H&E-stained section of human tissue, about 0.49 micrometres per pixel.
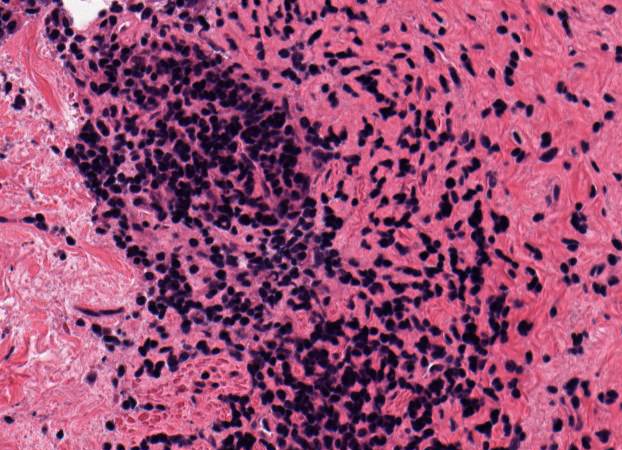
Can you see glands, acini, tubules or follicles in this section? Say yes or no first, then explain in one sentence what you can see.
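No. No epithelium or glandular structures are seen anywhere in the field.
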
